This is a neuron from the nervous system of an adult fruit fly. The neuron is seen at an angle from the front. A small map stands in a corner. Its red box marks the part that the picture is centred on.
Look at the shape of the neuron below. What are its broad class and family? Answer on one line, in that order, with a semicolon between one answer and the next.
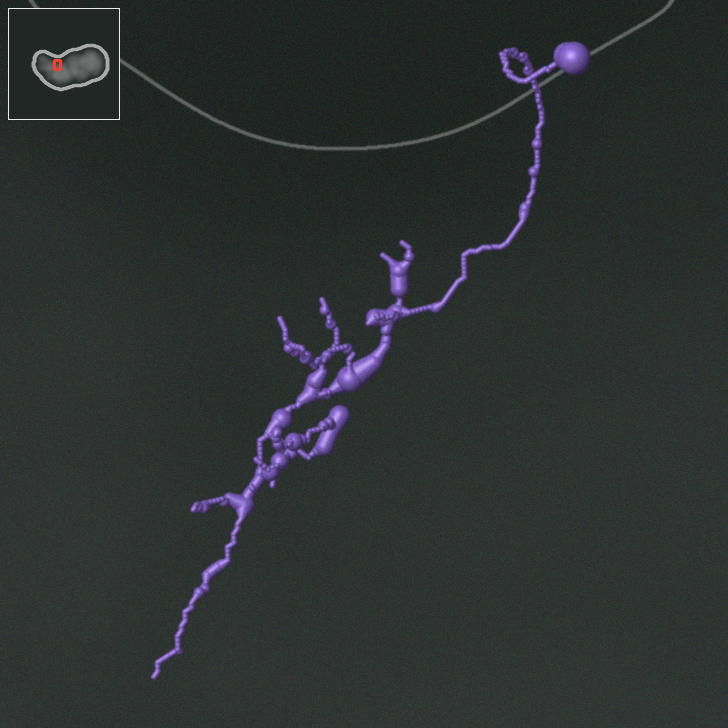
optic-lobe intrinsic neuron; Dm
